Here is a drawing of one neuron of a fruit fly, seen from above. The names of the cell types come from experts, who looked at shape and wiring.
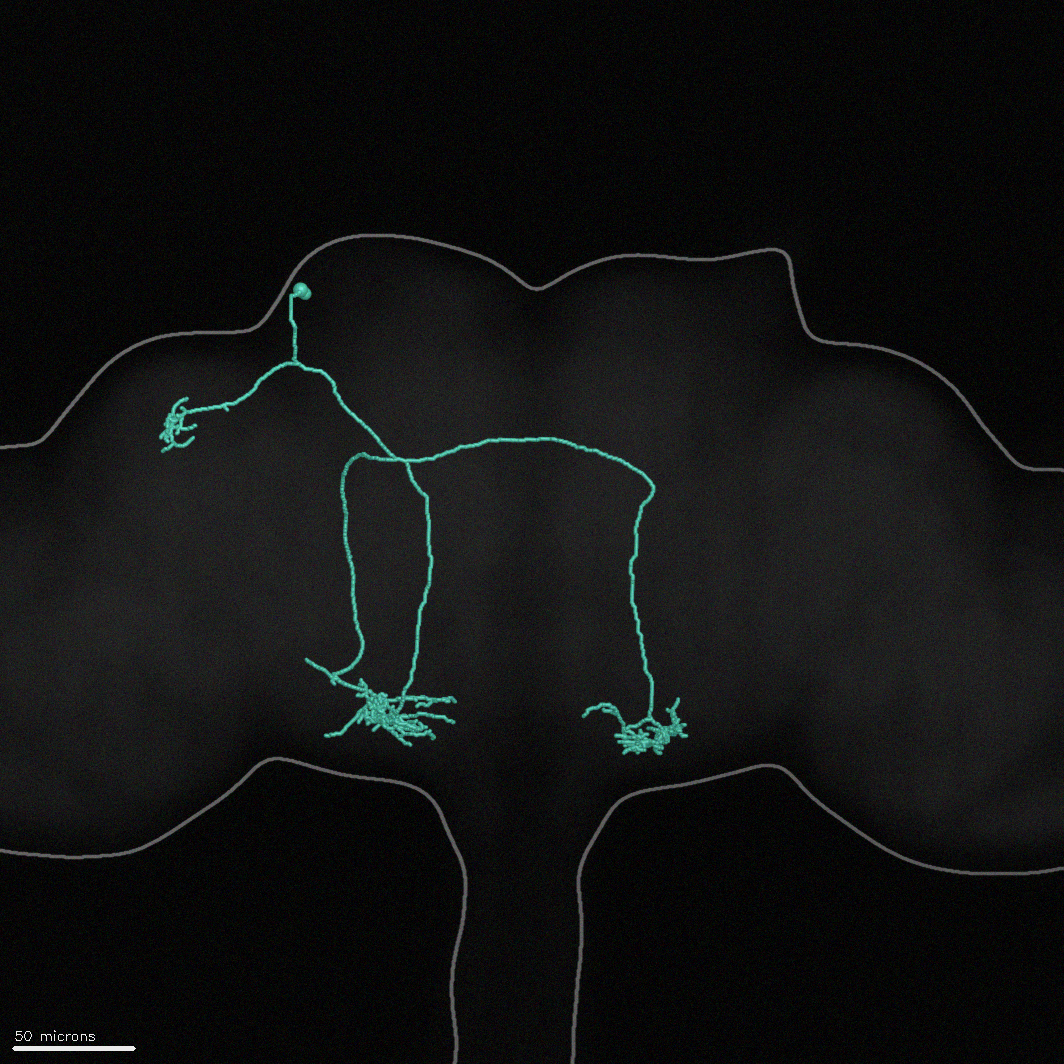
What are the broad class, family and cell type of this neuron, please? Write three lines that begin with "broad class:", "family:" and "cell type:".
broad class: central-brain intrinsic neuron
family: hemilineage AOTUv3_ventral
cell type: PS082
